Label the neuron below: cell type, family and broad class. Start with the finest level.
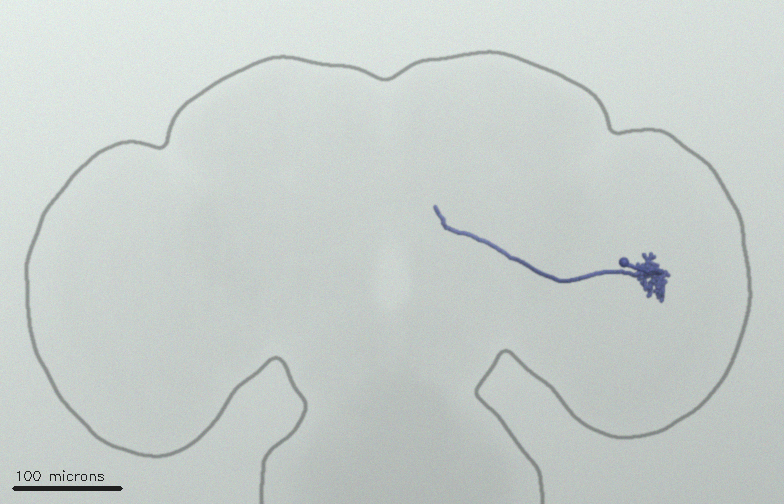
MeVP6; MeVP; visual projection neuron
